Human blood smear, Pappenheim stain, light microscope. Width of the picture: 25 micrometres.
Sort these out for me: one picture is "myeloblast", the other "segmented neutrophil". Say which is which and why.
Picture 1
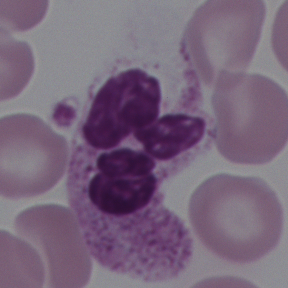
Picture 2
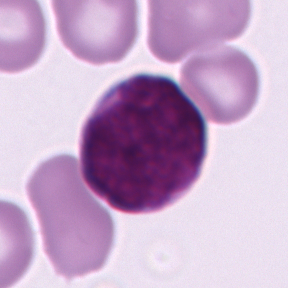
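In picture 1 you have a segmented neutrophil, and in picture 2 a myeloblast. Look at the nuclei first: the segmented neutrophil's is divided into four separate lobes, while the myeloblast's is round, with no indentation and no lobes, and measures about 12 by 10 micrometres. Now see how much room each nucleus leaves: in the myeloblast it fills almost the whole cell, so cytoplasm is scarcely visible.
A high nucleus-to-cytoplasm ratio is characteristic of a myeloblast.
The segmented neutrophil, on the other hand, has cytoplasm filled with fine pinkish-violet granules.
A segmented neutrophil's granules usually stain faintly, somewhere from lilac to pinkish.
Its chromatin is dark purple and coarsely clumped, and no nucleoli can be seen.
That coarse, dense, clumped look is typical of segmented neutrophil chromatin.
The outlines differ as well: the neutrophil's is irregular rather than round, while the myeloblast's is round to slightly polygonal and smooth, without projections or blebs. Neither cell shows any vacuoles.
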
